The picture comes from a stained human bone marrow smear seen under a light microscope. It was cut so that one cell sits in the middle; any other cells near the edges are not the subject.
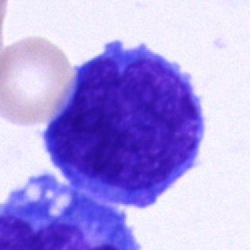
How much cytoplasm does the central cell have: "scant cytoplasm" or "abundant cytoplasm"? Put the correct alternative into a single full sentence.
A narrow rim is all the cytoplasm this cell has.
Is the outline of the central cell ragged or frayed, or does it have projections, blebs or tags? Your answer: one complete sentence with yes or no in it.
Yes, there is a ragged or frayed outline, or there are projections, blebs or tags, on this cell.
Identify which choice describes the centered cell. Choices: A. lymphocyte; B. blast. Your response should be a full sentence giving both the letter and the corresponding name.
The correct choice is option B, which identifies the middle cell as a blast.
